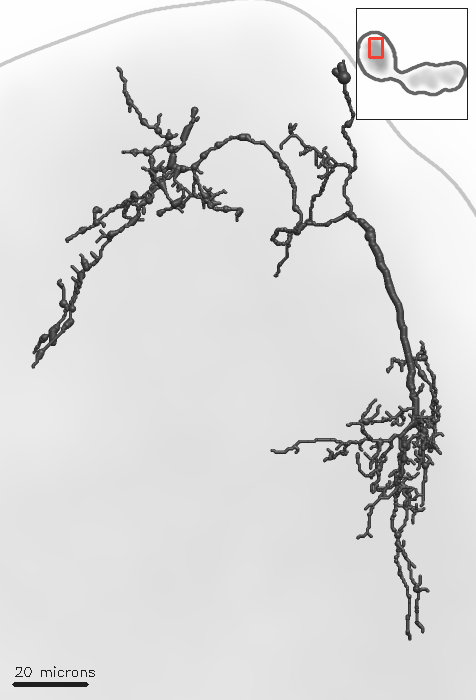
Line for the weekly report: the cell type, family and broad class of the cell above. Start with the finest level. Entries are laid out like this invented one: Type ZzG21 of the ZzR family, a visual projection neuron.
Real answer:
Type PLP121 of hemilineage VLPd&p1_posterior, a central-brain intrinsic neuron.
